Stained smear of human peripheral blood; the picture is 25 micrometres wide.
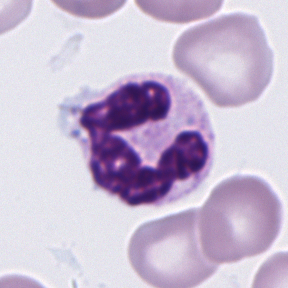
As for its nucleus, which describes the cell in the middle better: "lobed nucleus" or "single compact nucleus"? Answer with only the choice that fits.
Lobed nucleus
